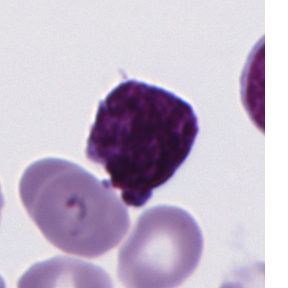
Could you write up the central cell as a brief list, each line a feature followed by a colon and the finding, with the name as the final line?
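Nucleus: single unlobed mass
Nucleoli: none visible
Cytoplasmic granules: none visible
Outline: small rounded knob jutting from the bottom
Name: myeloblast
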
